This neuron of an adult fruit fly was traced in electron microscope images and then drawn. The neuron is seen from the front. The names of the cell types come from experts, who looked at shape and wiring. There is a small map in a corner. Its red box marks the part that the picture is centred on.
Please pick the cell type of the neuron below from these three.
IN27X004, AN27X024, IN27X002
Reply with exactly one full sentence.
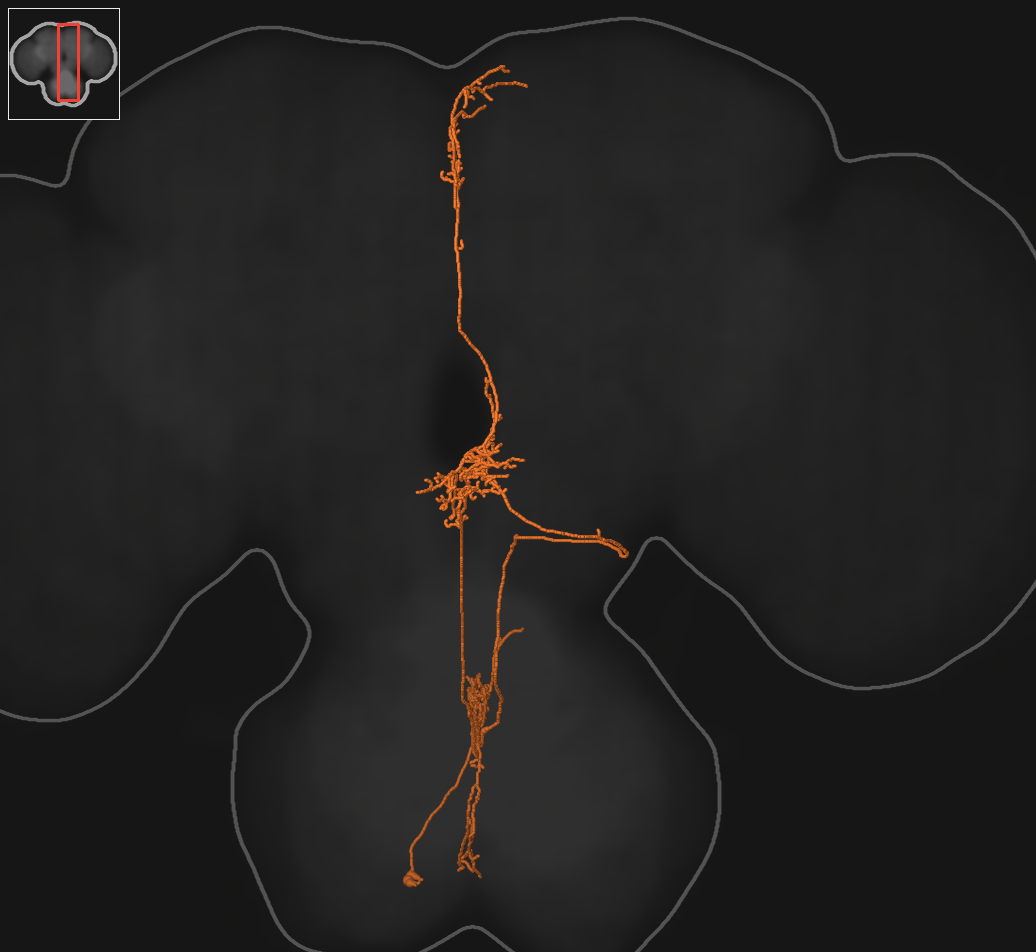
This neuron is of the type AN27X024.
